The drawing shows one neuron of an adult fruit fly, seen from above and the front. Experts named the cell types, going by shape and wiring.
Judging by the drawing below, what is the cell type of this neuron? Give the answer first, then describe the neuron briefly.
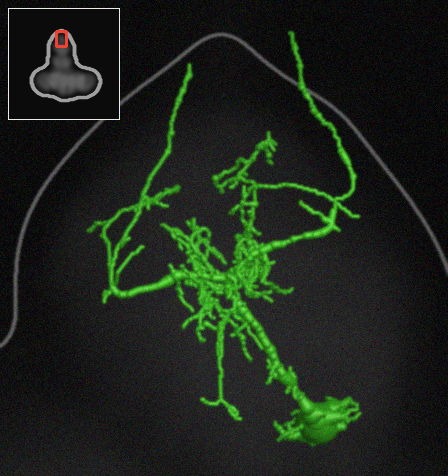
It is of cell type EN00B023. Its broad class is efferent neuron of the nerve cord. Dozens of branch ends can be seen. In this view it is taller than it is wide.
